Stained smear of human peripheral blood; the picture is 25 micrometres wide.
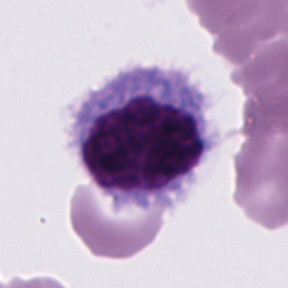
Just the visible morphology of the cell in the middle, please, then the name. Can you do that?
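Around most of its edge, this one has a fringe of fine, hair-like projections. The cytoplasm is a pale blue-grey, and its rim is at its widest at the upper left of the nucleus. The chromatin takes a dark purple stain and looks dense. It's a hairy cell.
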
